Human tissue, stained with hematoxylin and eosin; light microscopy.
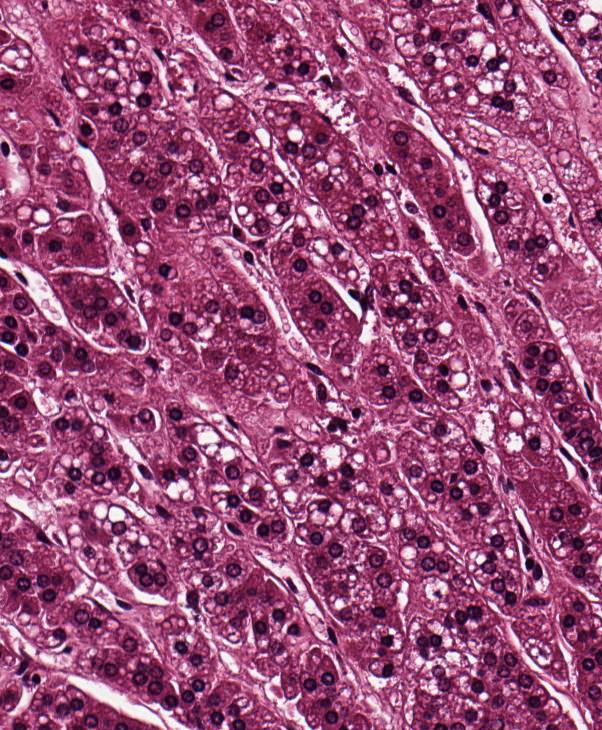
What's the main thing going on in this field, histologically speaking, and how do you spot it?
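Zona fasciculata of the adrenal gland, mainly. Cells in long parallel cords, diagonal from upper left to lower right across the whole field.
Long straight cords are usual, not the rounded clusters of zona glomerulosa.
Cytoplasm of many cells packed with small, round, clear vacuoles. Nuclei of cord cells round, dark, central.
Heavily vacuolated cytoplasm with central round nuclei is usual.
Between cords, thin-walled slit-like capillaries with flattened, elongated endothelial nuclei.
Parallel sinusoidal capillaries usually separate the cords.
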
